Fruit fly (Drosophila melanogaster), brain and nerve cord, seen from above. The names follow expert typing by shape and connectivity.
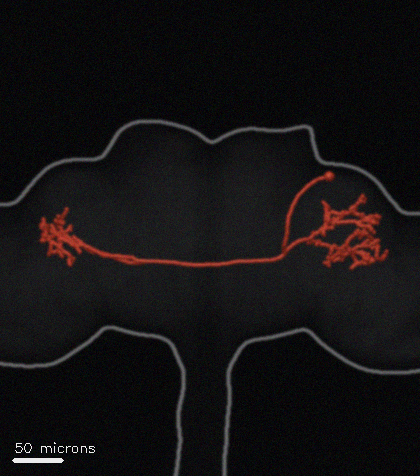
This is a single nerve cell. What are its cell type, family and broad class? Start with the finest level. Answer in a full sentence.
Type CB4168 of hemilineage VLPa2, a central-brain intrinsic neuron.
